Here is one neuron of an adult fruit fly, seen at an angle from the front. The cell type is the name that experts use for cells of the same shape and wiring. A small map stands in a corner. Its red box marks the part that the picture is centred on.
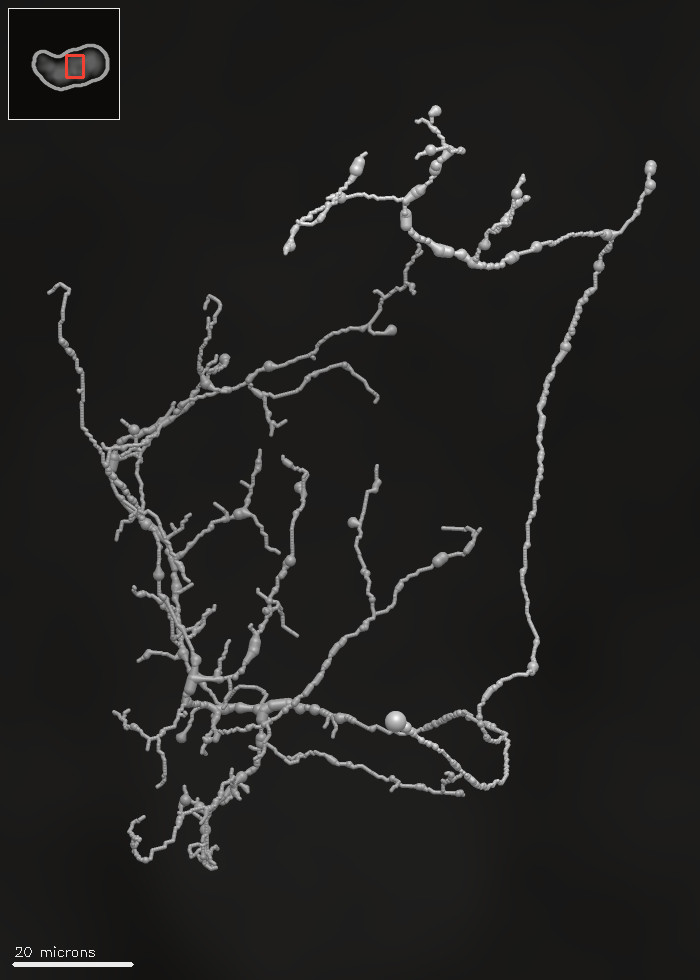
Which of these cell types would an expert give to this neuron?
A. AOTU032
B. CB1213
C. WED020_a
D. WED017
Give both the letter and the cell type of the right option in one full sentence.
Named in option A, AOTU032 is the cell type of the neuron.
